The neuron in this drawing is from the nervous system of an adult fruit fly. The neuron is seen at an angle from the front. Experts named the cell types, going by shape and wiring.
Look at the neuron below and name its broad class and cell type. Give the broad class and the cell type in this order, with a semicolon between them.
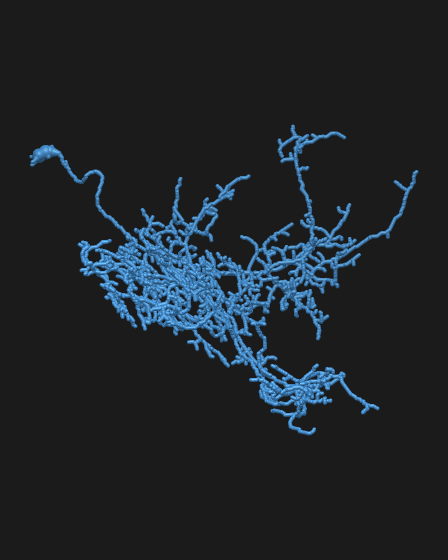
central-brain intrinsic neuron; GNG130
